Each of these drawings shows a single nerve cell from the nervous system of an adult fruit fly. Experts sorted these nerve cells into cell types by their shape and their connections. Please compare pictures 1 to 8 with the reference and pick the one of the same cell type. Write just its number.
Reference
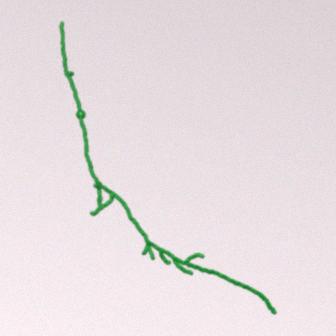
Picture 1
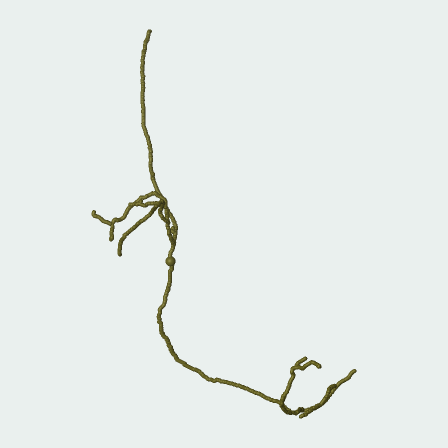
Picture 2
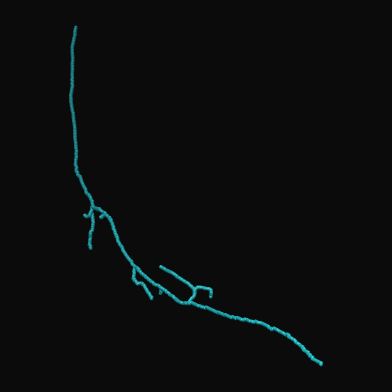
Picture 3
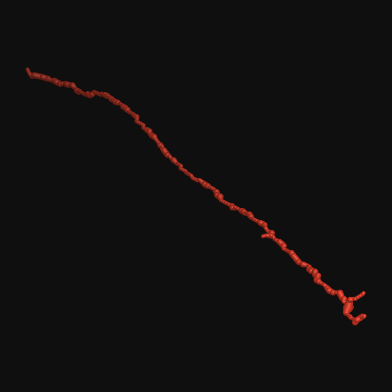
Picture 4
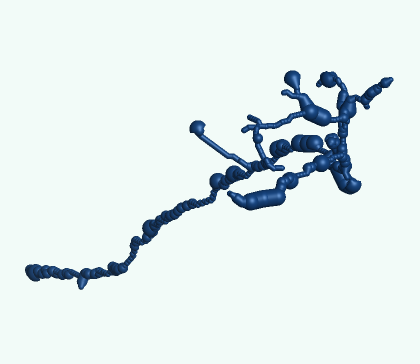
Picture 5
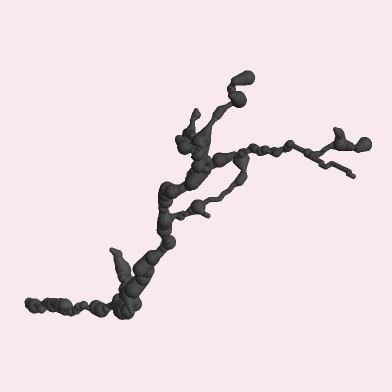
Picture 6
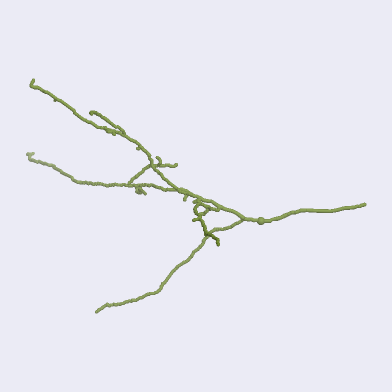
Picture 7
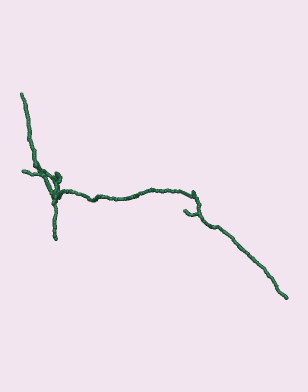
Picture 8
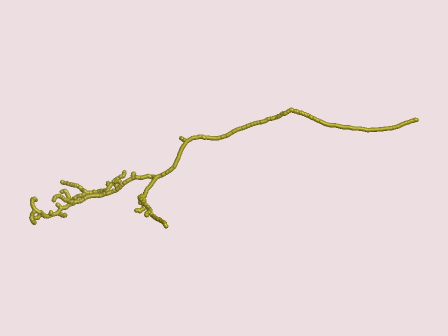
2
